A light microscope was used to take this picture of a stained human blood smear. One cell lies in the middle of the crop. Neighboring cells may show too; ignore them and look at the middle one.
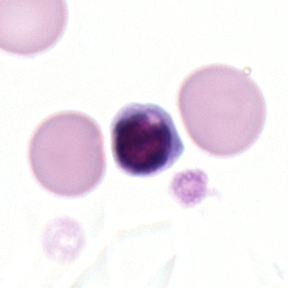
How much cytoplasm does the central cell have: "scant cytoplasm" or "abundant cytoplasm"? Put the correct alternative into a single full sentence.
What cytoplasm the cell has forms just a narrow rim.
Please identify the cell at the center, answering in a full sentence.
The cell under consideration, at the middle of the crop, is a normoblast.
